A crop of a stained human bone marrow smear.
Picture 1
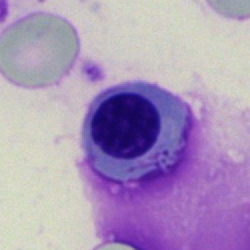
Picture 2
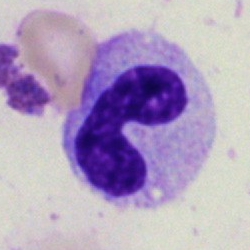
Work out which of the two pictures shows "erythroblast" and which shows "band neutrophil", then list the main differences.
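First check, identity: picture 1 holds the erythroblast, picture 2 the band neutrophil. Second, outline: both are roughly round and smooth-edged. Third, nucleus: in the band neutrophil it is a curved, C-shaped band whose hollow opens toward the right.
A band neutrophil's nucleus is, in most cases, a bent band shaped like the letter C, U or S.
Fourth, chromatin: the band neutrophil's is dense and dark purple, with coarse clumping.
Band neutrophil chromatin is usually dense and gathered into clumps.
Fifth, nucleoli: none are visible in the band neutrophil, and no distinct nucleolus is visible in the erythroblast.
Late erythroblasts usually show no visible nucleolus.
Sixth, cytoplasm: the erythroblast's is pale greyish blue and widest on the lower right side of the nucleus, while the band neutrophil's is abundant and pale lilac. Last, surroundings: the erythroblast's lower right edge rests against a purple amorphous mass of material.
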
